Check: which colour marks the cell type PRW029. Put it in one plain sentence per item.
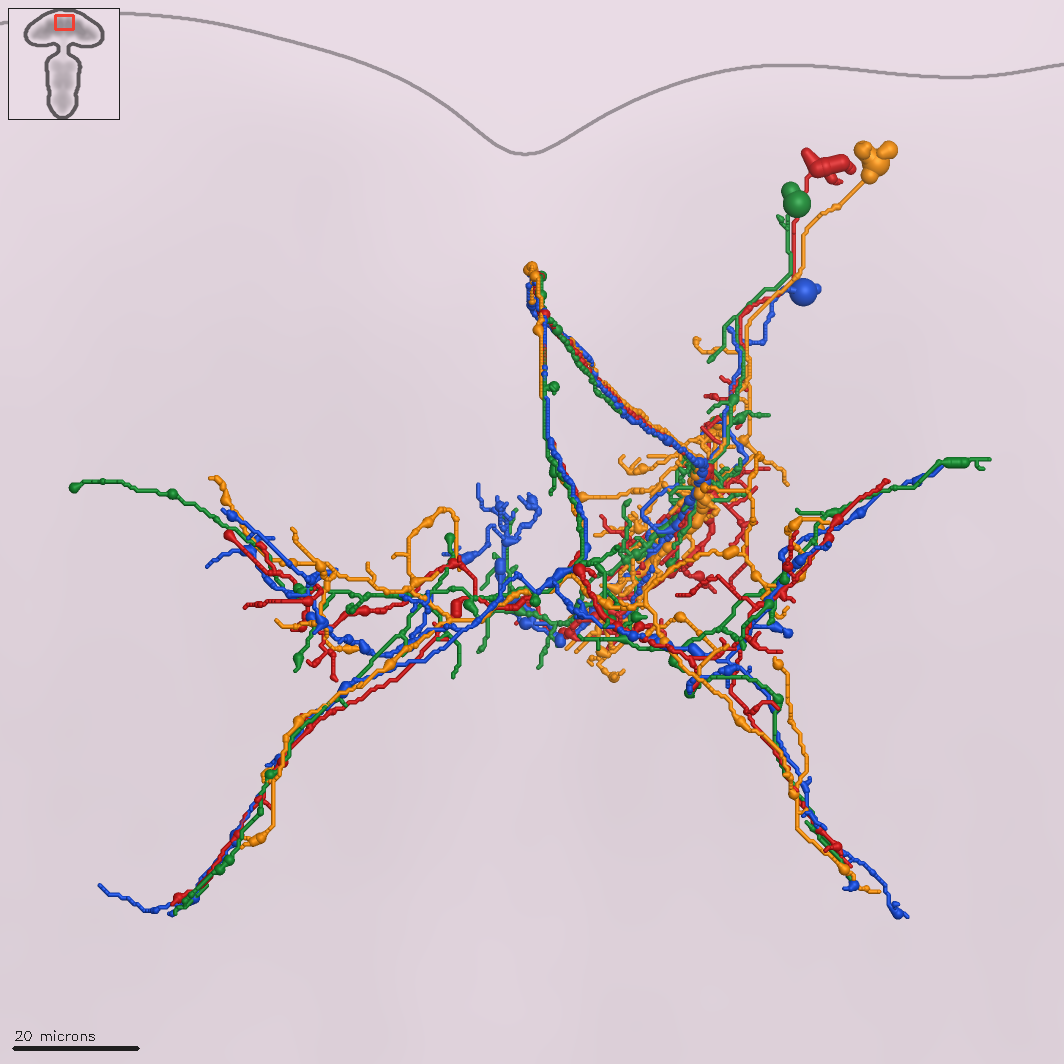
The colour is red.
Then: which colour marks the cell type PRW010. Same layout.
The colour is orange.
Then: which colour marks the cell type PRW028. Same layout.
The colour is green.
